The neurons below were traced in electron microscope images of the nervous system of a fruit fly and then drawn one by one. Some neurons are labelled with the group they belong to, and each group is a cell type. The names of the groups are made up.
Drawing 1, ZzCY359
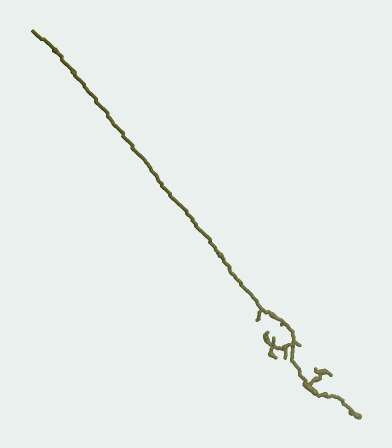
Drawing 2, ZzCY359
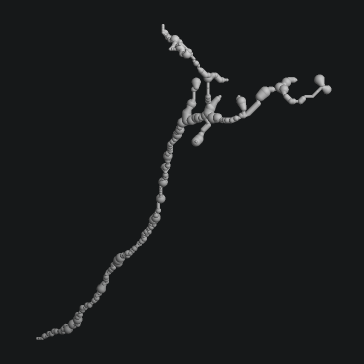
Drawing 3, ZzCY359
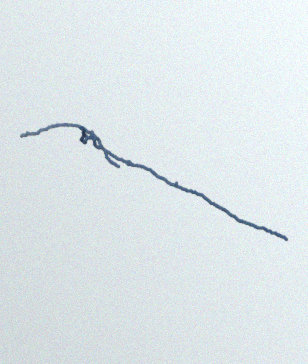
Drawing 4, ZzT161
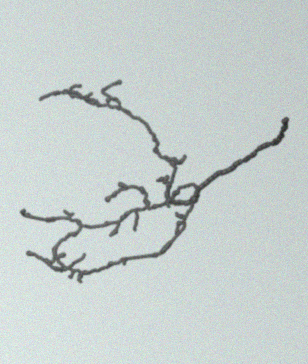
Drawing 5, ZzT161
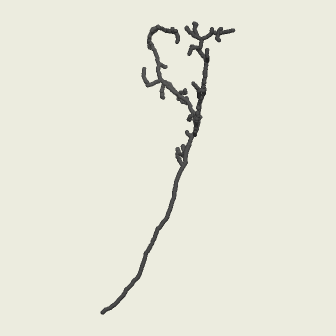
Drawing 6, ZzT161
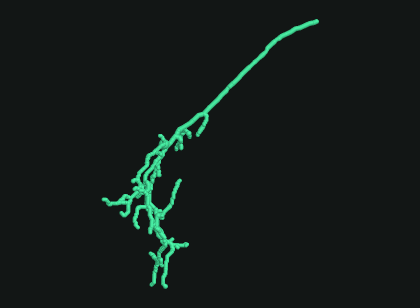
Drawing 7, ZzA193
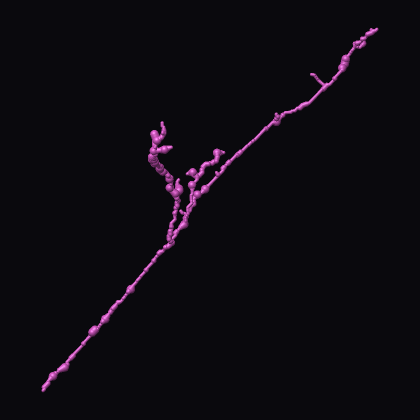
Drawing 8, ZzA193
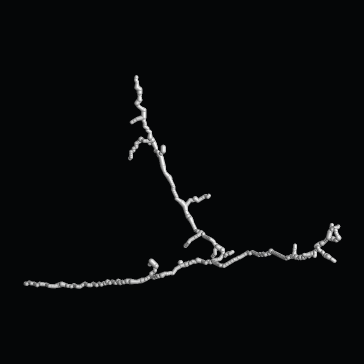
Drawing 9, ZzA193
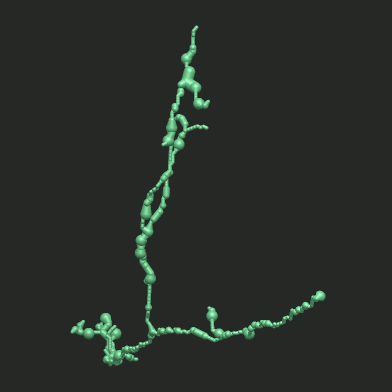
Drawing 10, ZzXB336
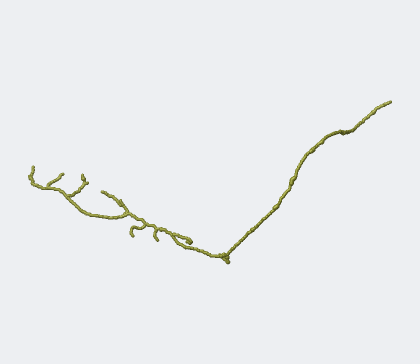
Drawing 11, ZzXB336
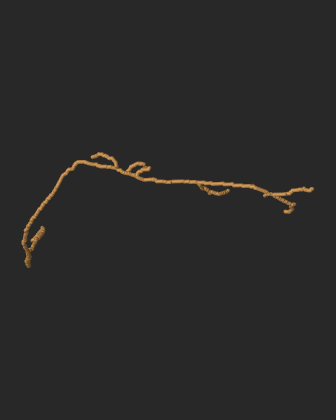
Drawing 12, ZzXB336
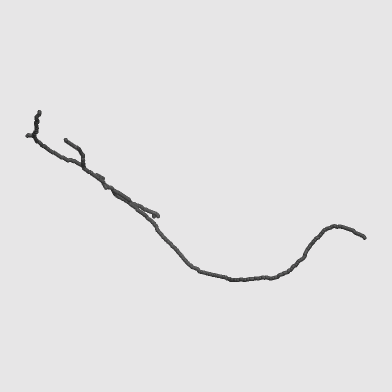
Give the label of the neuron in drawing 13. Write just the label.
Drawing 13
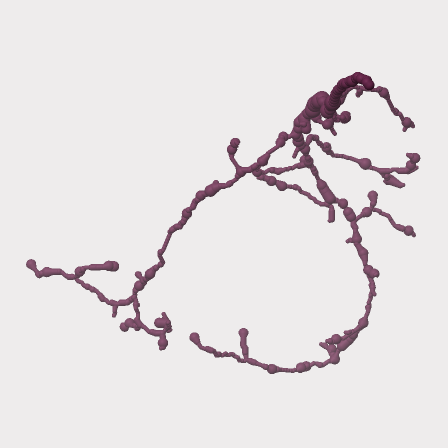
ZzT161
